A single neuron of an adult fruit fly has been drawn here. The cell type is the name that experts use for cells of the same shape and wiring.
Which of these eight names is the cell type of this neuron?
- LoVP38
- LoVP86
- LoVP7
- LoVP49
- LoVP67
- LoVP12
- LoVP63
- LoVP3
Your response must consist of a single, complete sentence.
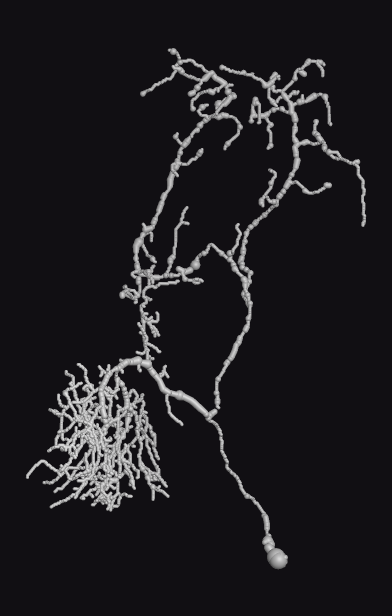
To the cell type LoVP67 belongs this neuron.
